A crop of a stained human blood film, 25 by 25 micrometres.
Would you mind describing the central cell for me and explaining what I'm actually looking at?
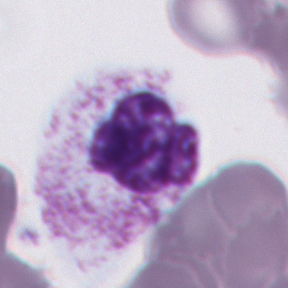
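Nucleus: lying off-centre, toward the upper right of the cell, with dark purple, coarsely clumped chromatin. Cytoplasm: pinkish-red granules scattered throughout, not hiding the nucleus. Answer: segmented neutrophil.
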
